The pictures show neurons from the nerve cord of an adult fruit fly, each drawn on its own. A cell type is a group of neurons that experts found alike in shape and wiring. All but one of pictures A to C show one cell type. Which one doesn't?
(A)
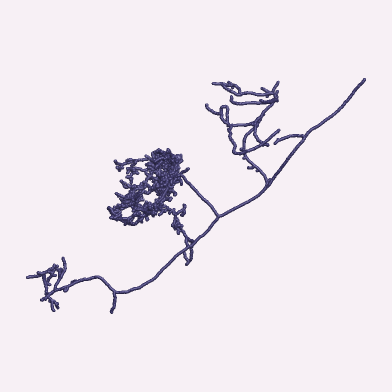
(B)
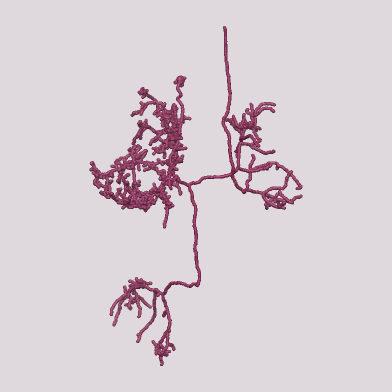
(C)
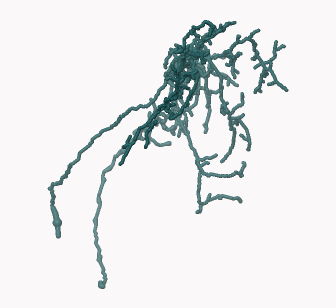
Picture C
